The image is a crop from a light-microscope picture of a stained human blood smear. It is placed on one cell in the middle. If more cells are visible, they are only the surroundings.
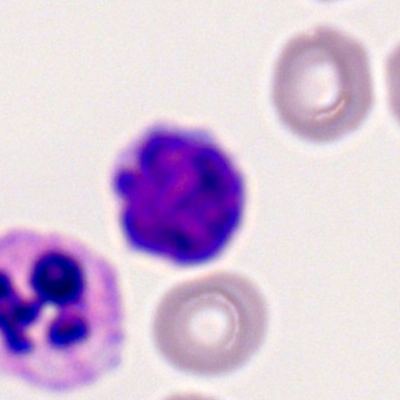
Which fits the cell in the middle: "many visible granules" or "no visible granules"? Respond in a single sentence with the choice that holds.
The cell's cytoplasm is rich in visible granules.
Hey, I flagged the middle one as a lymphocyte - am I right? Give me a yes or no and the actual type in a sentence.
Yes, the cell under consideration, the one in the middle, is a lymphocyte.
